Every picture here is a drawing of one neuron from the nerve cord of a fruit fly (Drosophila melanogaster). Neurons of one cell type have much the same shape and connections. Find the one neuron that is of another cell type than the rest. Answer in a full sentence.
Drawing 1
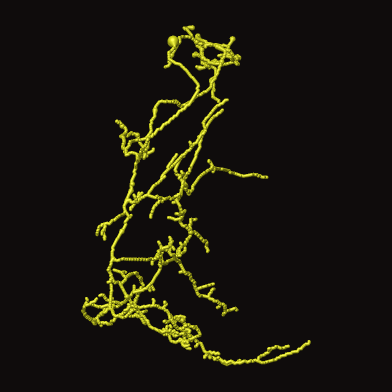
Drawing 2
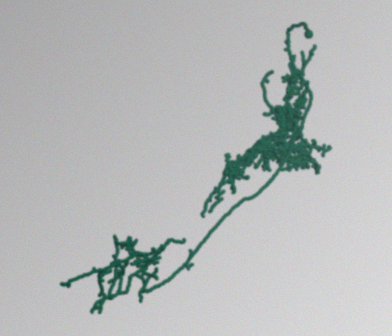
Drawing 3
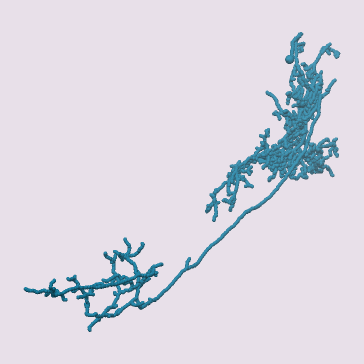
Drawing 1 shows a neuron of another cell type.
